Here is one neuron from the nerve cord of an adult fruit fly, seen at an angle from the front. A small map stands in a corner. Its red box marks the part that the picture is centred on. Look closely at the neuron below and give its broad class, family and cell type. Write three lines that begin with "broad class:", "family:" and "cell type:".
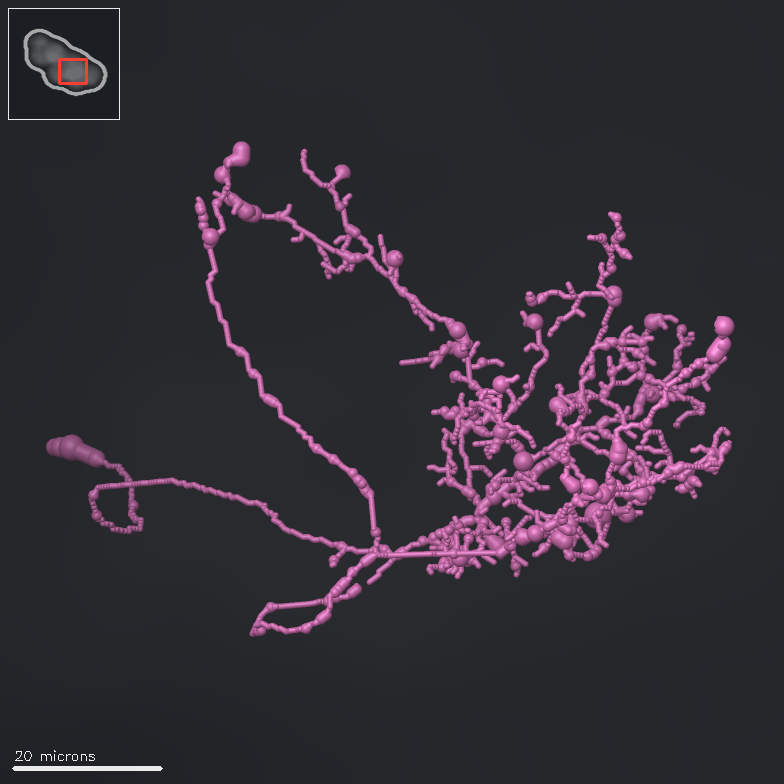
broad class: nerve-cord intrinsic neuron
family: hemilineage 01B
cell type: IN01B043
